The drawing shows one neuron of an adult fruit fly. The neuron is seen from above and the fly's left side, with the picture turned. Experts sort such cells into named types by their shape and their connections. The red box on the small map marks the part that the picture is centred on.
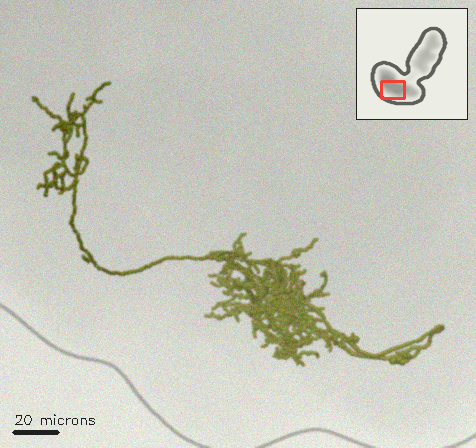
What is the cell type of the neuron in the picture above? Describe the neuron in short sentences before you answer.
It is in the brain and does not reach the nerve cord. From left to right in the picture it spans about 190 microns. Dozens of branch ends can be seen. Its broad class is central-brain intrinsic neuron. It is of cell type GNG550.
